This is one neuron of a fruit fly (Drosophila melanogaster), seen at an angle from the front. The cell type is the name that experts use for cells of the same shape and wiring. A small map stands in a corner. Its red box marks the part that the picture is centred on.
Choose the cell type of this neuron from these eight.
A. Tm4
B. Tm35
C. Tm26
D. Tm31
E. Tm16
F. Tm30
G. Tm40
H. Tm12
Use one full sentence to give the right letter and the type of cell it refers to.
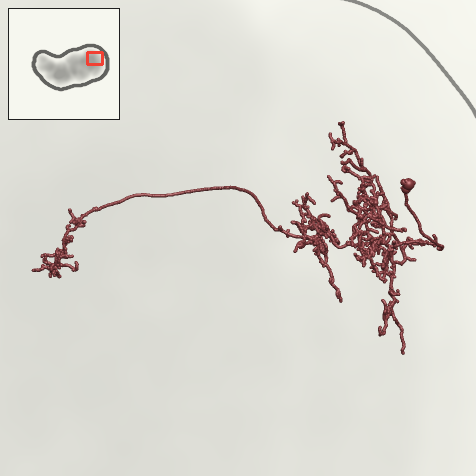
Among the options, E names the cell type of the neuron, namely Tm16.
